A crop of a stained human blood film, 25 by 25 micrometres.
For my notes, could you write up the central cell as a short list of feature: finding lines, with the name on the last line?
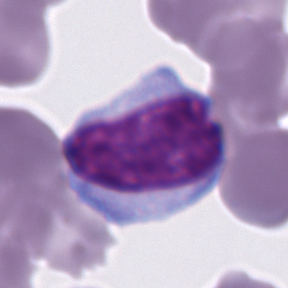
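Cytoplasm: pale blue
Granules: none visible in the cytoplasm
Vacuoles: none in the cytoplasm
Nucleus: oval, elongated from left to right across the cell
Cell type: typical lymphocyte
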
